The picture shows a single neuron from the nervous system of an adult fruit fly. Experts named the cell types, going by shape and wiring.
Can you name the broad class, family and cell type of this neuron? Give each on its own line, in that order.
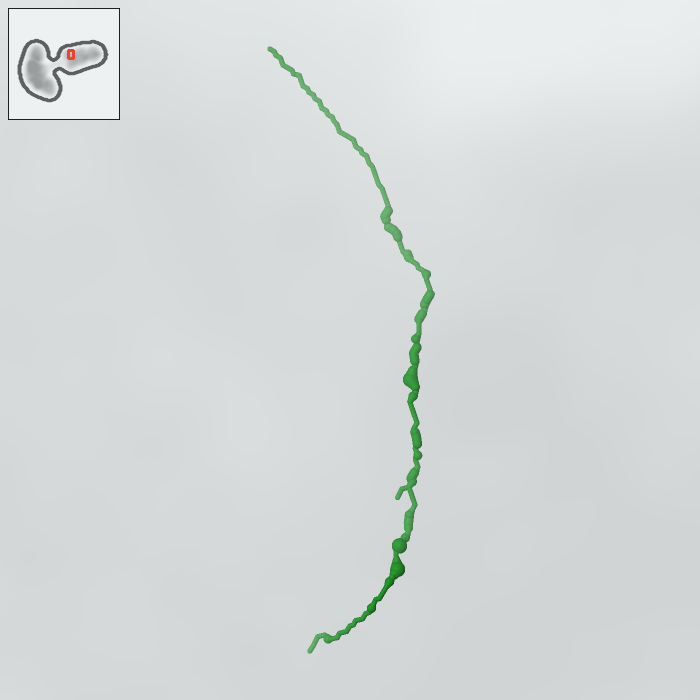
sensory neuron entering the nerve cord
class gustatory
LgLG2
